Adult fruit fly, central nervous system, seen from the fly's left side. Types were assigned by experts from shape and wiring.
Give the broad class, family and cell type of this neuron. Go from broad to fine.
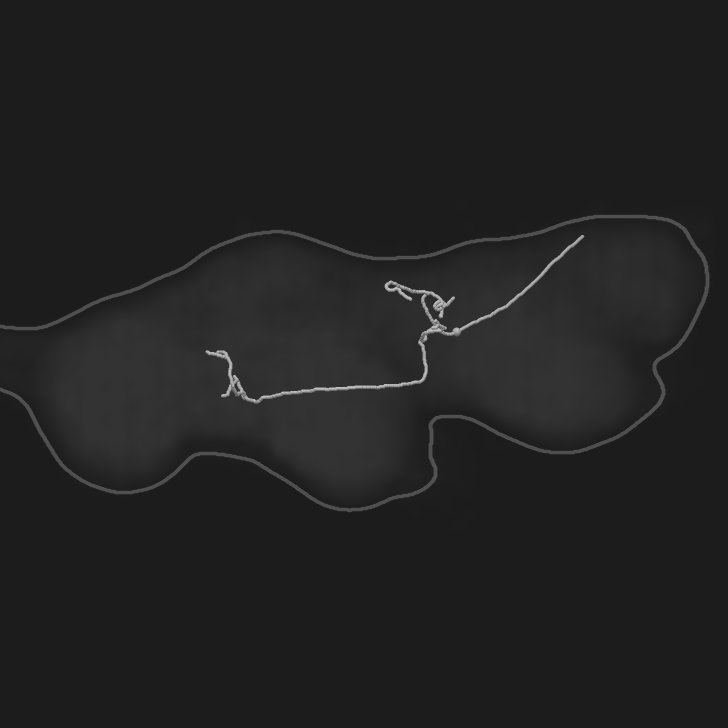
sensory neuron entering the nerve cord; class mechanosensory proprioceptive; SNpp21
